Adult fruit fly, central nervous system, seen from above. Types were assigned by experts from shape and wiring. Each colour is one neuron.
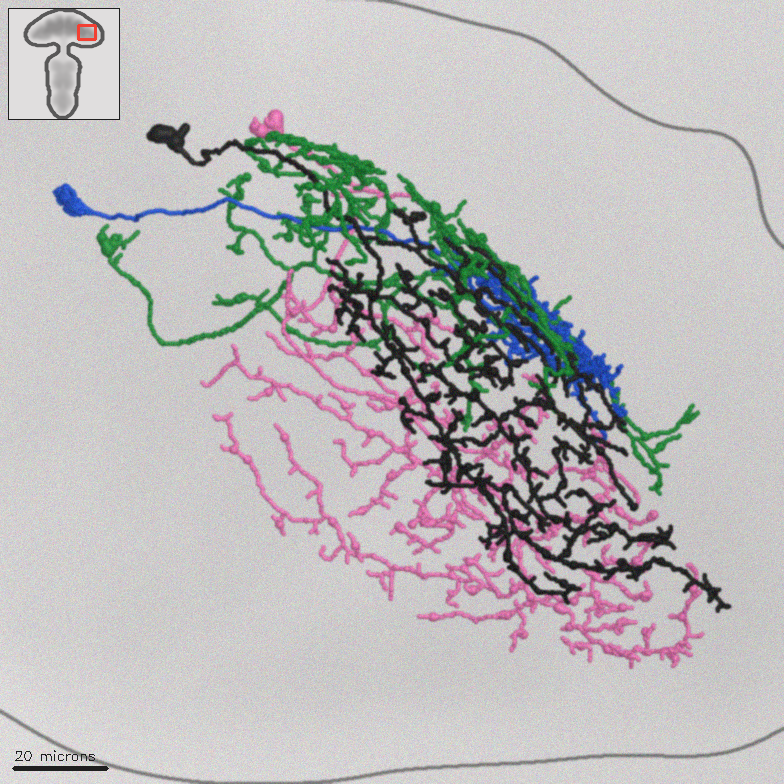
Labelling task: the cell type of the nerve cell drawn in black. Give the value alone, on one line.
Cm11b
